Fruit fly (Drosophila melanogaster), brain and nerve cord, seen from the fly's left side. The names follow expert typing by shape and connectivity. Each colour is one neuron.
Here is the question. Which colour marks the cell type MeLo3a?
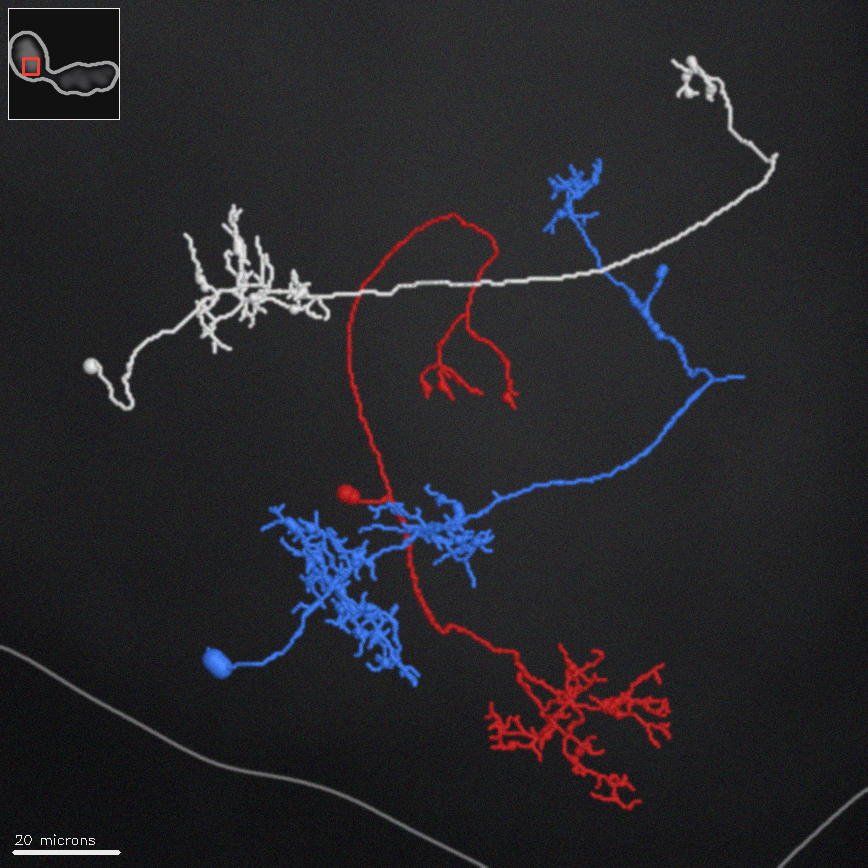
red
